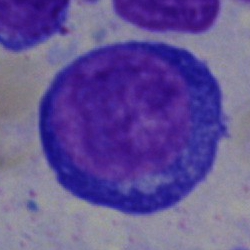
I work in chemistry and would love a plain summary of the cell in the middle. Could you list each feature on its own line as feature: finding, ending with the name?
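Nucleus: off-centre toward the upper left, so the cytoplasm band is wider on the right and below
Chromatin: finely stippled, not clumped into coarse blocks
Cytoplasm: a paler, mottled zone just below the nucleus
Edge: a small bleb projecting on the right
Name: proerythroblast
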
